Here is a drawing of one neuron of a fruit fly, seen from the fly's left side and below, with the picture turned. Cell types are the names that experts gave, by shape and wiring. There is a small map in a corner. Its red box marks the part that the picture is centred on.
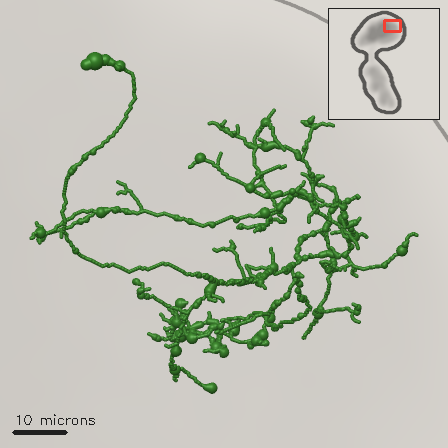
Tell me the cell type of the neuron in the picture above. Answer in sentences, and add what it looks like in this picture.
It is of cell type CB1590. Its broad class is central-brain intrinsic neuron. The cell body can be seen at the upper left of the picture. From left to right in the picture it spans about 75 microns. Dozens of branch ends can be seen.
